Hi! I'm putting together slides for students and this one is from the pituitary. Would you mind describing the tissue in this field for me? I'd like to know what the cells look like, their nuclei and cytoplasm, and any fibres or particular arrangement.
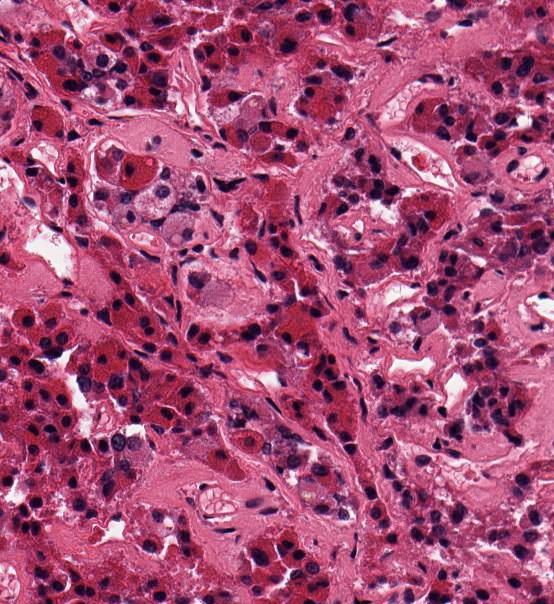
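Taking the cells first, most have abundant, deep red, granular cytoplasm. Next, their nuclei: round, darkly stained, and mostly one per cell. Last, fat cells: none are present anywhere in the field.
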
